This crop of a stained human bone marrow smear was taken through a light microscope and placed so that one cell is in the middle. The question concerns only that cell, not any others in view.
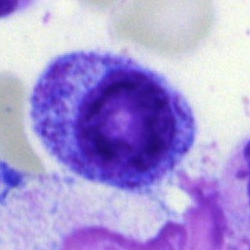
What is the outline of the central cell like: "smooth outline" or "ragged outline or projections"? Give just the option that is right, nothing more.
Smooth outline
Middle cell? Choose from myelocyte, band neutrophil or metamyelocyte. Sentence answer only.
In the crop, the cell of interest at the centre is a myelocyte.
